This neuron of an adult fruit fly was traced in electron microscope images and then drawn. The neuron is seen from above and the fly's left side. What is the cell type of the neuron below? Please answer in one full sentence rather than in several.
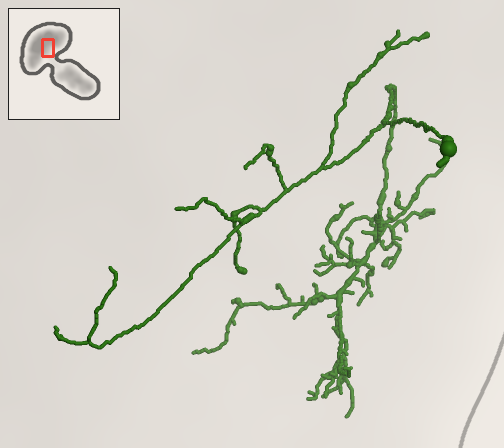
Belonging to the cell type PS241 is this neuron.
